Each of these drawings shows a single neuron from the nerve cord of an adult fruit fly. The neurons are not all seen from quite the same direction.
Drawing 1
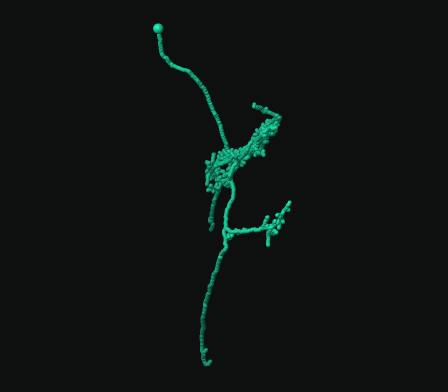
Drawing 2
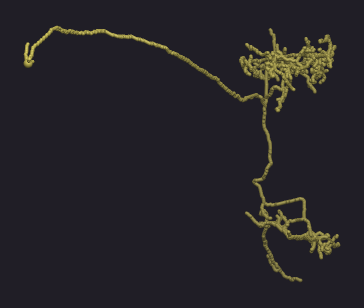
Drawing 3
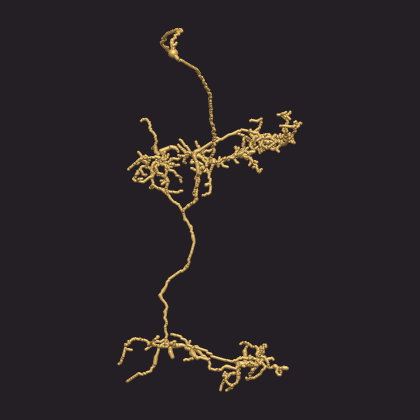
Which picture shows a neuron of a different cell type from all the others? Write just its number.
1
